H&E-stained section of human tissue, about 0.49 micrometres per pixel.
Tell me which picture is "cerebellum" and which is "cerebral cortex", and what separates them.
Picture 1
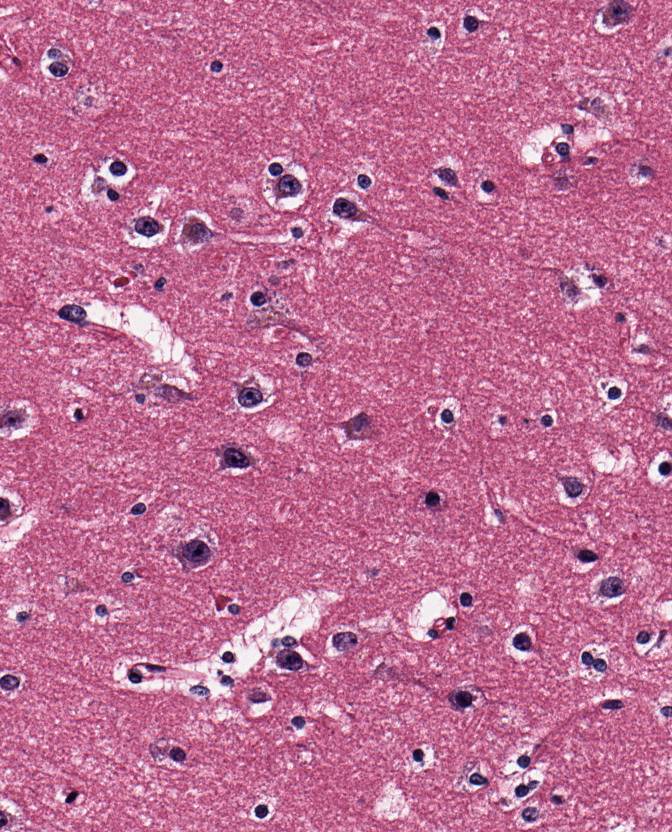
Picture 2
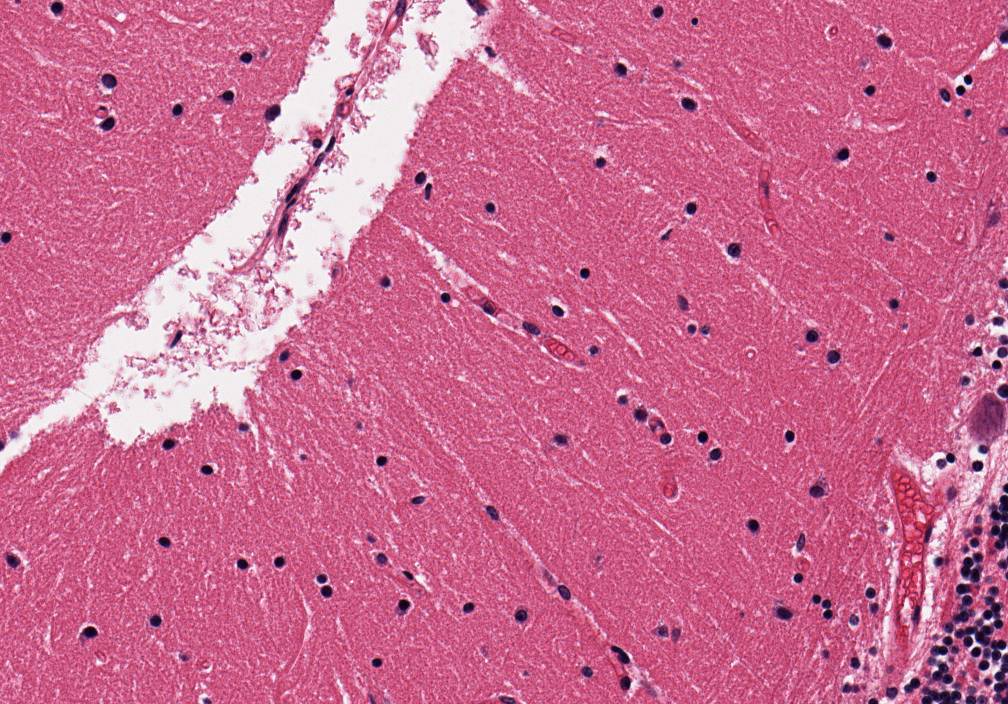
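That first one's cerebral cortex; the second's cerebellum. In the cerebral cortex, cells lie singly in a finely granular pink background, with no glands, tubules or epithelium. Small, round, dark nuclei are scattered everywhere and outnumber the neurons. Two elongated, thin-walled vessels on the left sit in clear spaces. The cerebellum is mostly pink, finely fibrillary tissue with evenly scattered small nuclei and faint pale diagonal streaks. Its lower right corner has a much denser crowd of small dark round nuclei beside a wider vessel packed with red blood cells.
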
